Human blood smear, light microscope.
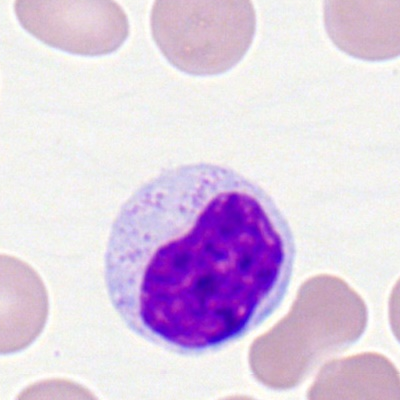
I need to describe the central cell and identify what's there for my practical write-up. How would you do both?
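Off-centre toward the lower right of the cell sits the nucleus. Its chromatin is dark purple and coarsely clumped, with paler patches between the clumps. The cytoplasm is pale blue-grey and is widest on the upper left side of the cell. Small pink-purple granules are scattered through the cytoplasm. The cell is a lymphocyte.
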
